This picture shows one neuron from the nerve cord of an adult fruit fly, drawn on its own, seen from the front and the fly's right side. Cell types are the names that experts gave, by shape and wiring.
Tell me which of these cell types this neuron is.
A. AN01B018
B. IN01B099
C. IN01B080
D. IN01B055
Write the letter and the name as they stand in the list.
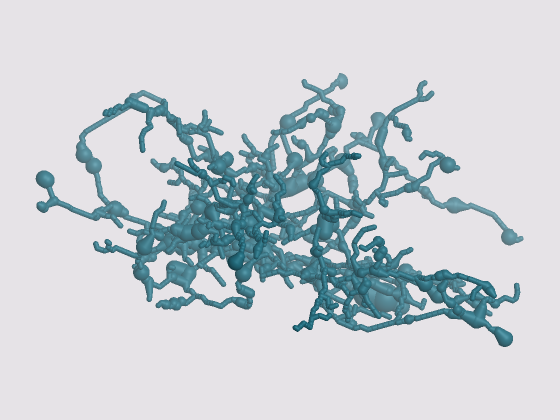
B. IN01B099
